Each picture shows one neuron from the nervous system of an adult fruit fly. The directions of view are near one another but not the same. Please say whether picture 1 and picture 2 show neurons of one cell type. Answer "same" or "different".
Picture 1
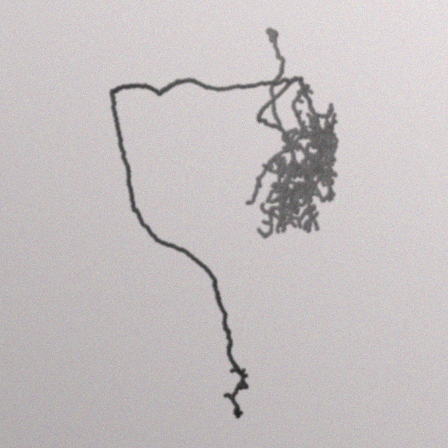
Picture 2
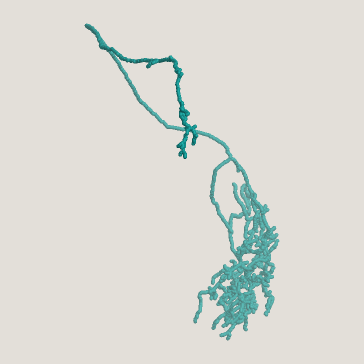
same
